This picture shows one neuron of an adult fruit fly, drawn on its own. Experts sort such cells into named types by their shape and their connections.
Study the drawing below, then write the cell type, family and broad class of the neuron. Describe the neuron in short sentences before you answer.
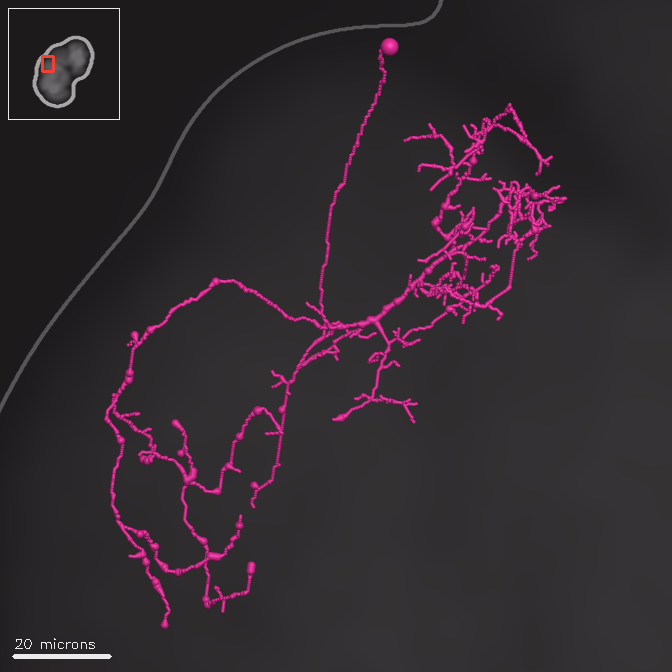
The cell body can be seen at the top of the picture. From top to bottom in the picture it spans about 120 microns. Dozens of branch ends can be seen. Its cell type is LHPV6h1. The family is hemilineage LHp2. Its broad class is central-brain intrinsic neuron.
